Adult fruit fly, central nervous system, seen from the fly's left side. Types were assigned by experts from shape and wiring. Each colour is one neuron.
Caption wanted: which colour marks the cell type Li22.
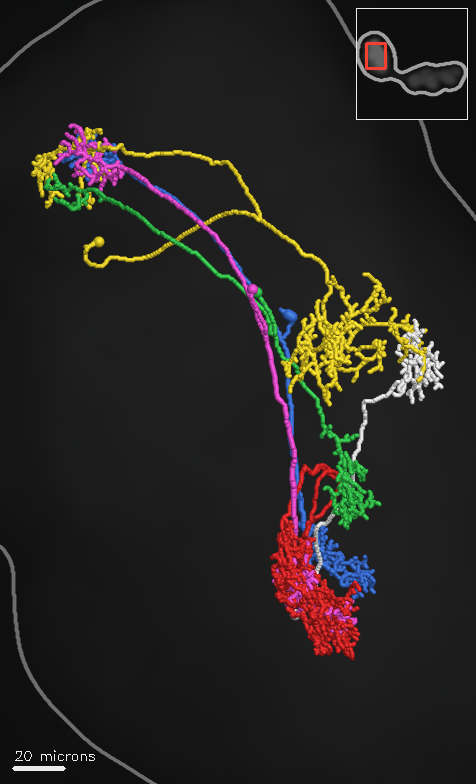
white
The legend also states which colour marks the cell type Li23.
red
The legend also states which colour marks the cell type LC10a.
blue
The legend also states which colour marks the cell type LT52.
yellow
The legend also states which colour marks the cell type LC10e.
green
